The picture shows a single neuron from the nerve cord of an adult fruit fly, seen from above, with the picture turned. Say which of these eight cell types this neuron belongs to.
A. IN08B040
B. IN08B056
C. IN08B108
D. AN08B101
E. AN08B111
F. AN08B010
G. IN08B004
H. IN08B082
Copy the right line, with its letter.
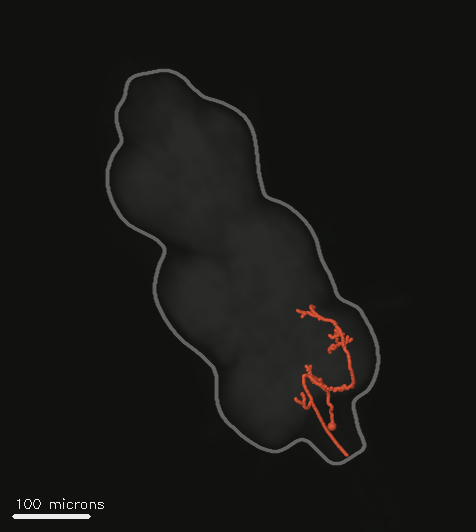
E. AN08B111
